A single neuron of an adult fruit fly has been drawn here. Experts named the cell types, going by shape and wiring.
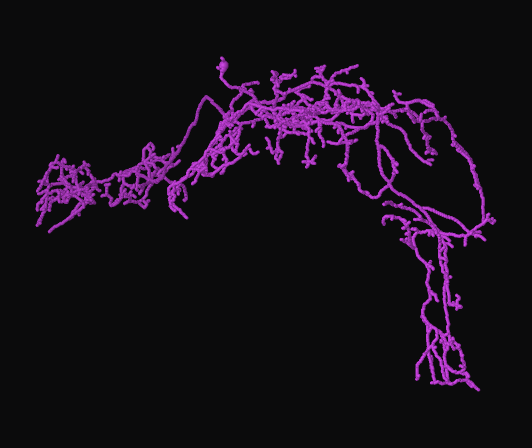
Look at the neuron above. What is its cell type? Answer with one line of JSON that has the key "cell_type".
{"cell_type": "AN05B046"}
